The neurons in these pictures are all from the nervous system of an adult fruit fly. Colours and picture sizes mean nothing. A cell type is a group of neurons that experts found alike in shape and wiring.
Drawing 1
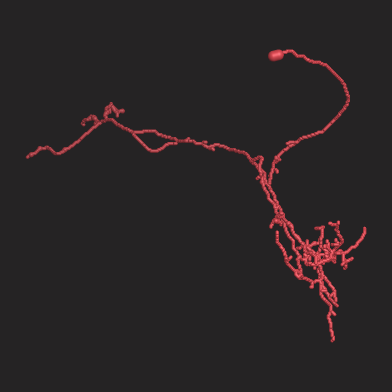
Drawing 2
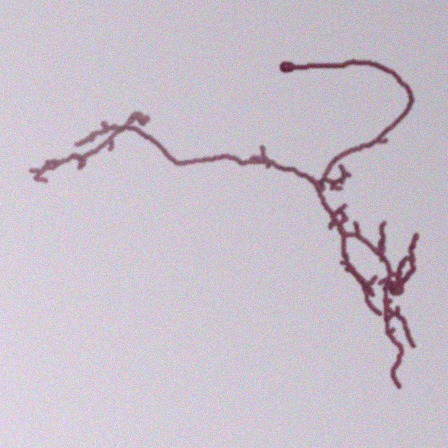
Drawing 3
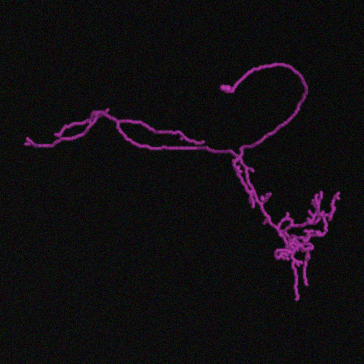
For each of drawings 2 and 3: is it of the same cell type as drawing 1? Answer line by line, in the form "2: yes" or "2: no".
2: yes
3: yes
